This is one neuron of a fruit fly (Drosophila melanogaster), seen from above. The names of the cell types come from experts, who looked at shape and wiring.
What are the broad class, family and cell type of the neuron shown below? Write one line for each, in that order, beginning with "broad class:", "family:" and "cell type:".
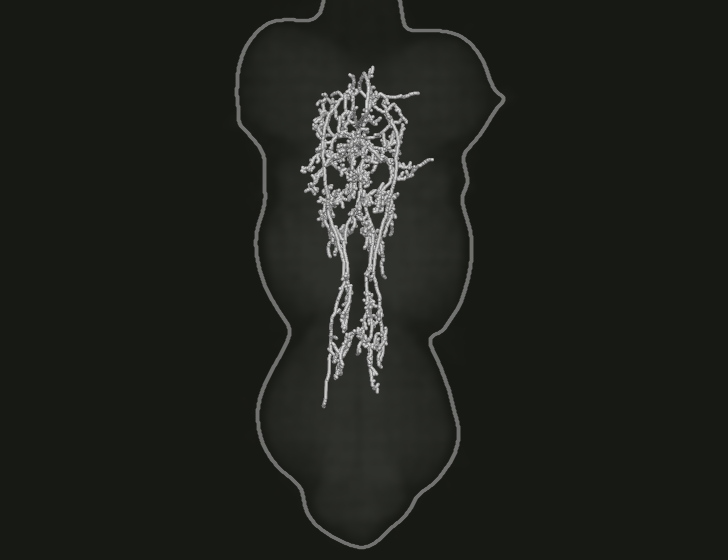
broad class: nerve-cord intrinsic neuron
family: hemilineage 00A
cell type: IN00A004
